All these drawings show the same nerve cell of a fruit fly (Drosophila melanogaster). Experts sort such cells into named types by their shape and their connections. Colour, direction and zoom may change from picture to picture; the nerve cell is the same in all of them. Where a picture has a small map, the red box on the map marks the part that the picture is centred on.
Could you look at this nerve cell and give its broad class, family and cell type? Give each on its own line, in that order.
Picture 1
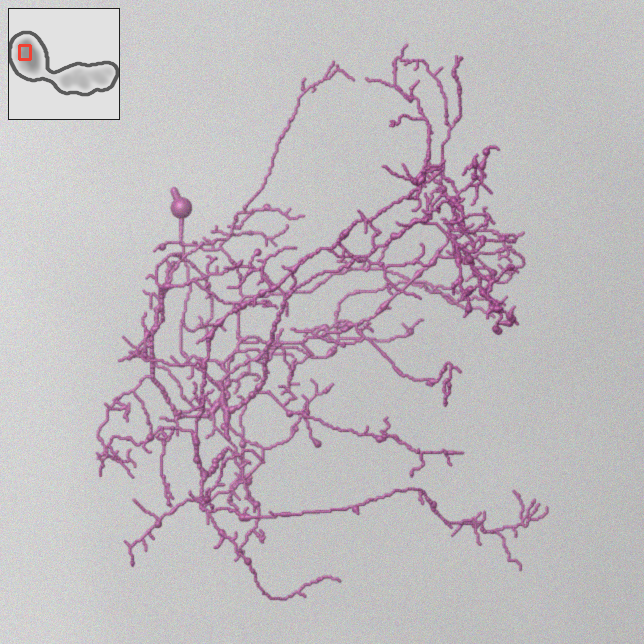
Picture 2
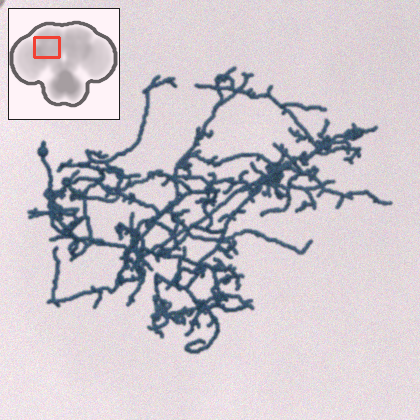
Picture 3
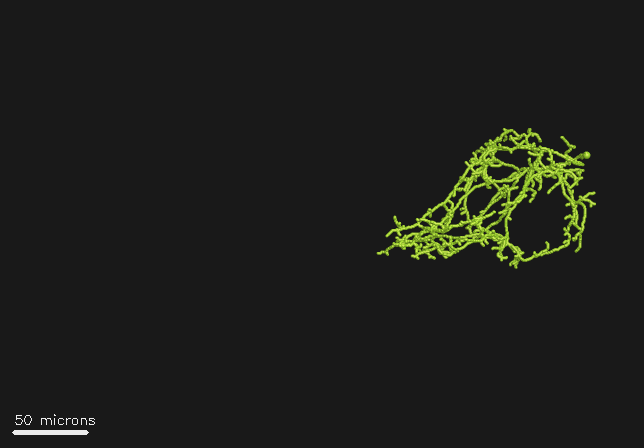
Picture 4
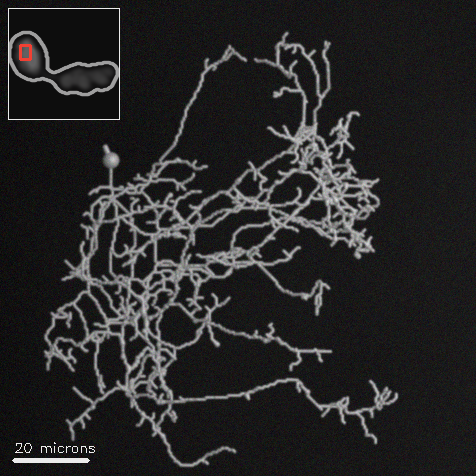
central-brain intrinsic neuron
hemilineage VLPl2_medial
AVLP176_d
